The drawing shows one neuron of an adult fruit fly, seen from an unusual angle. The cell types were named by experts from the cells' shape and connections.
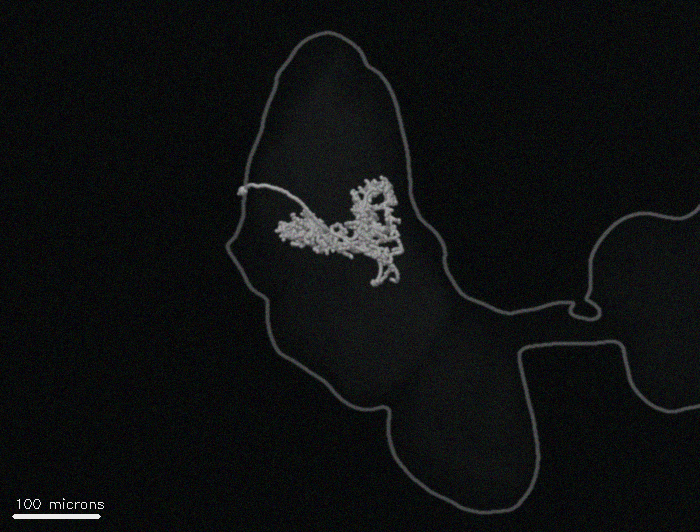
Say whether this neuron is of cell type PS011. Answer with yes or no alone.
no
